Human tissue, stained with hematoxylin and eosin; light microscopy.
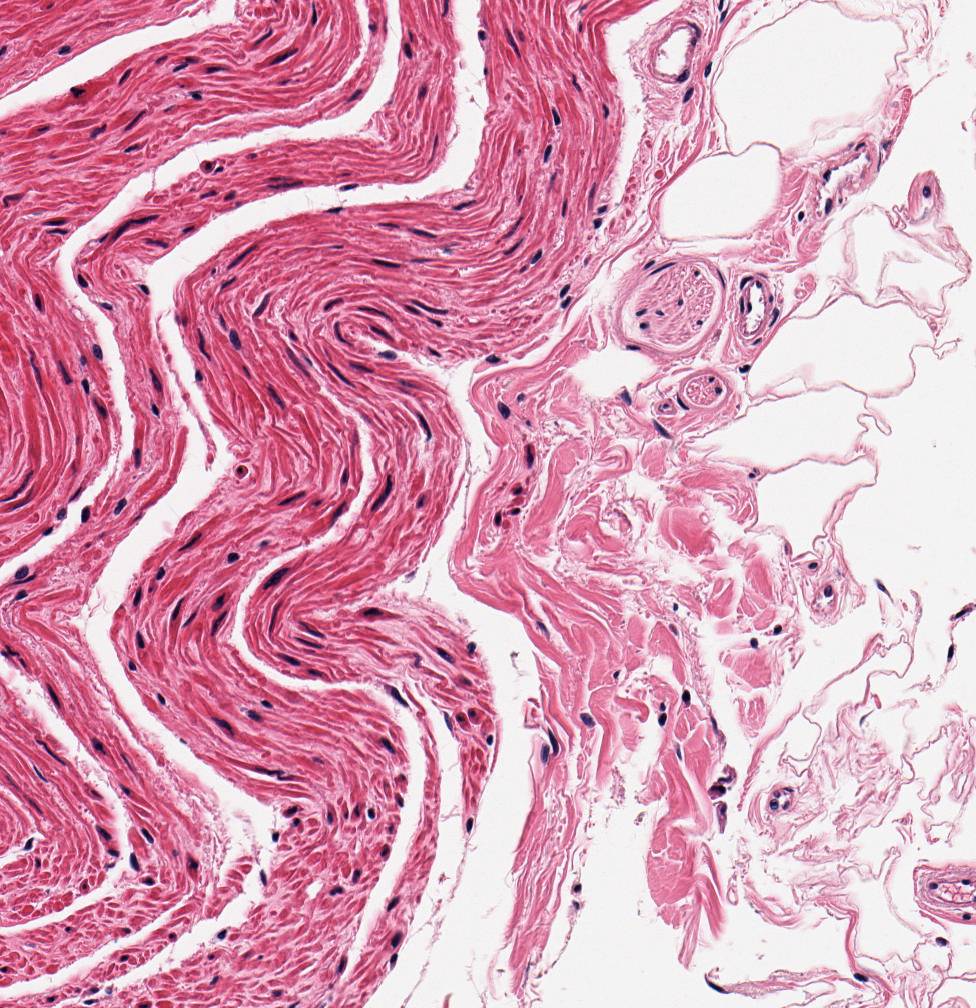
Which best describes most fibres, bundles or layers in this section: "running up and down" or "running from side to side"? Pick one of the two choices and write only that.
Running up and down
